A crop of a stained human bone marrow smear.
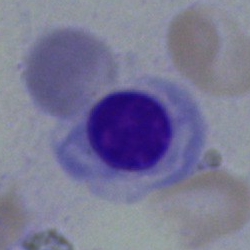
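Erythroblast, the cell in the middle of this bone marrow smear. Its outline strikes me as irregular rather than smoothly round. The chromatin is dense and dark purple, and I can't make out any distinct nucleolus. The cytoplasm looks pale lavender-blue.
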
